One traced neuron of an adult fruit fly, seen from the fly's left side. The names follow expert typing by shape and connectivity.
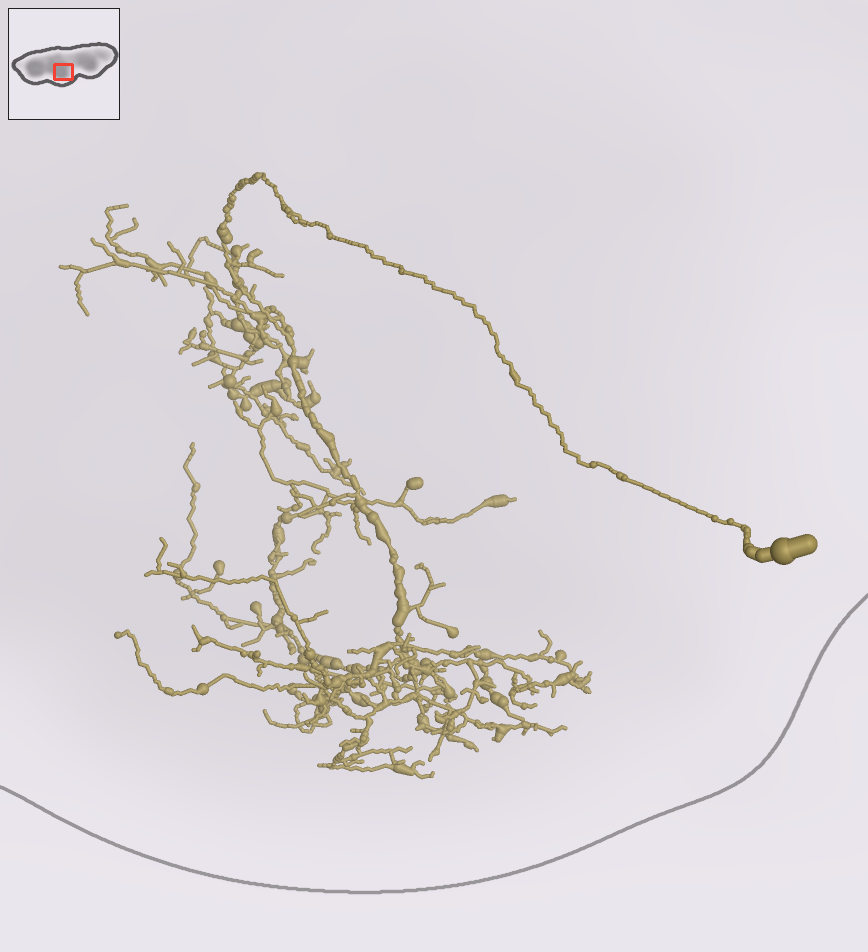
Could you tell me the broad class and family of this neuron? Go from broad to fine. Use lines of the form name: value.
broad class: nerve-cord intrinsic neuron
family: hemilineage 12B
